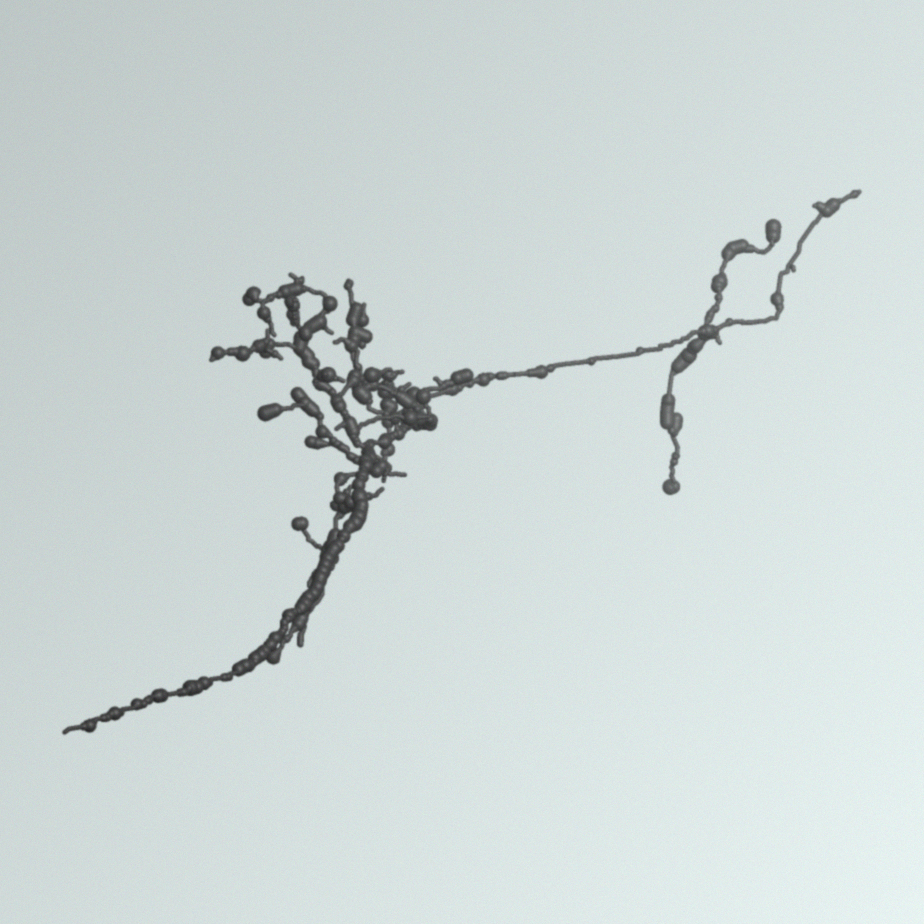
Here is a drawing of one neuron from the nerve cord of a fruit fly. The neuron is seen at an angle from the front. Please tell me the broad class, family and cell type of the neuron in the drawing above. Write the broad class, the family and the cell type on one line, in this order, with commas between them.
descending neuron, hemilineage MD3, DNge101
